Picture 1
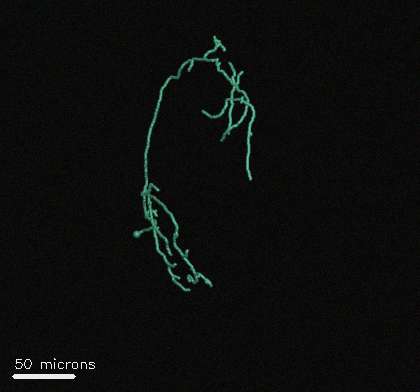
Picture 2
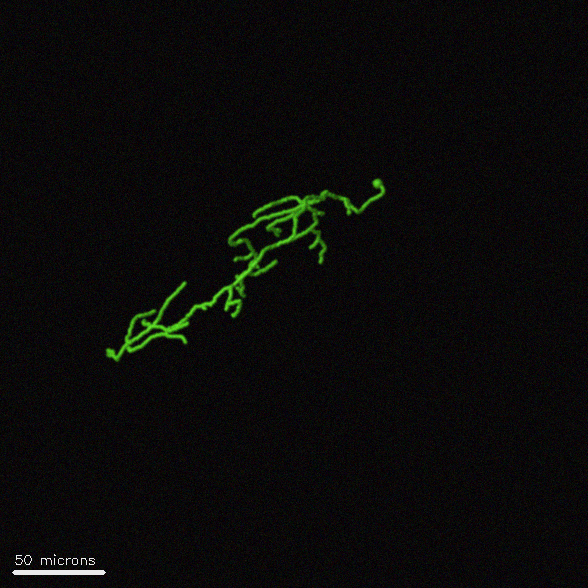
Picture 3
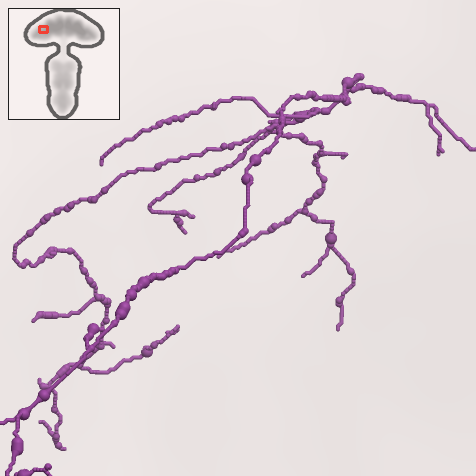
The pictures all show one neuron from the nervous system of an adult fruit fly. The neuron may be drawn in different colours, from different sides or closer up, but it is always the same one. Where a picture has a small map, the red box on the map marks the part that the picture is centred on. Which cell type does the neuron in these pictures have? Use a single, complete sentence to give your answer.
With respect to cell type, this neuron is Cm23.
